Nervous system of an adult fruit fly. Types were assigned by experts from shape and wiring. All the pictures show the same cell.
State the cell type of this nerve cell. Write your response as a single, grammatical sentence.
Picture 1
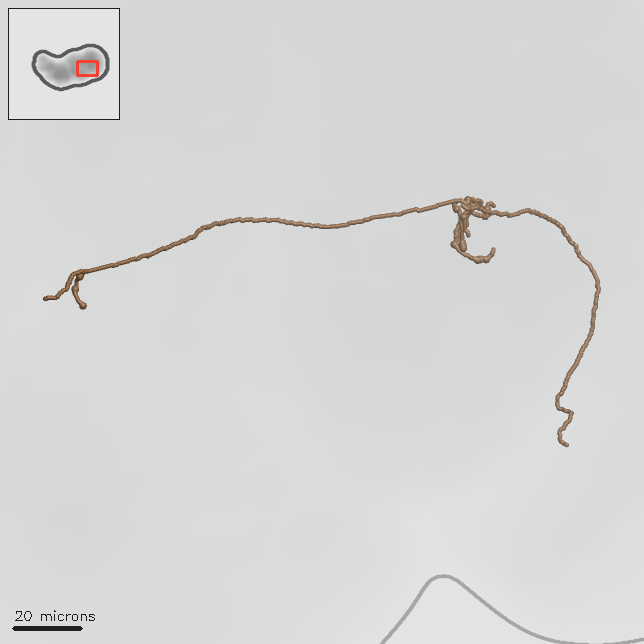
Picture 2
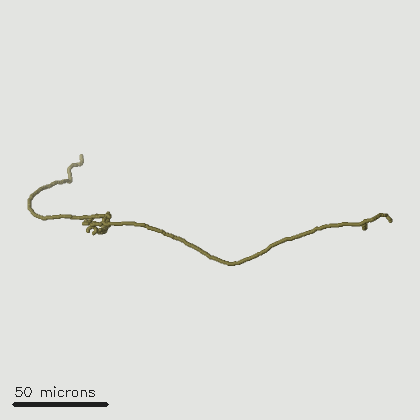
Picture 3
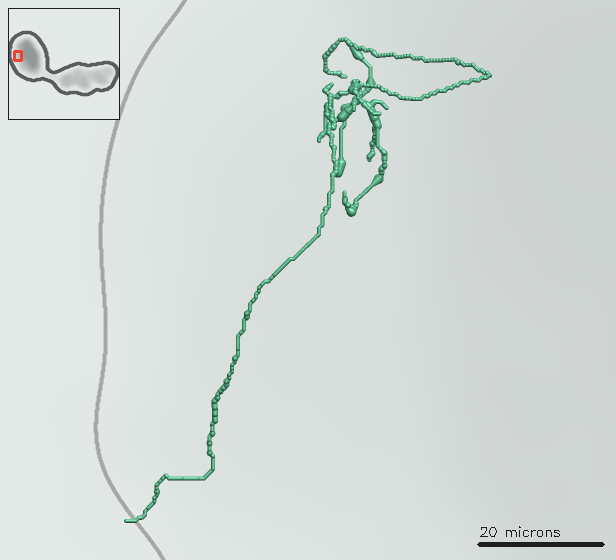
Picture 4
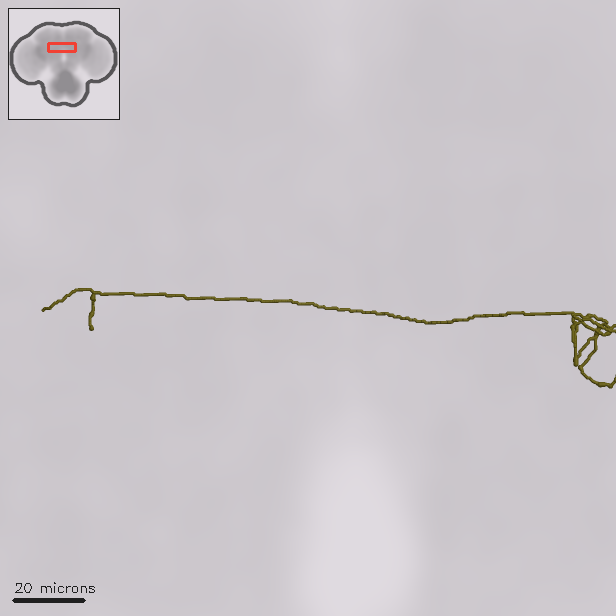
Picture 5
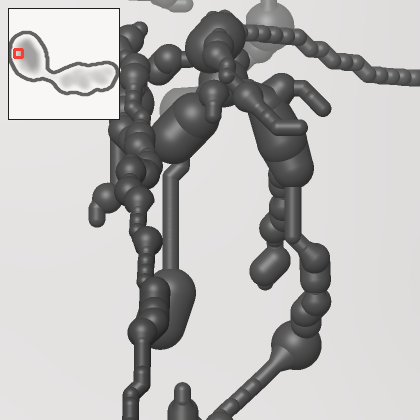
This nerve cell is assigned to the cell type ORN_DL1.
